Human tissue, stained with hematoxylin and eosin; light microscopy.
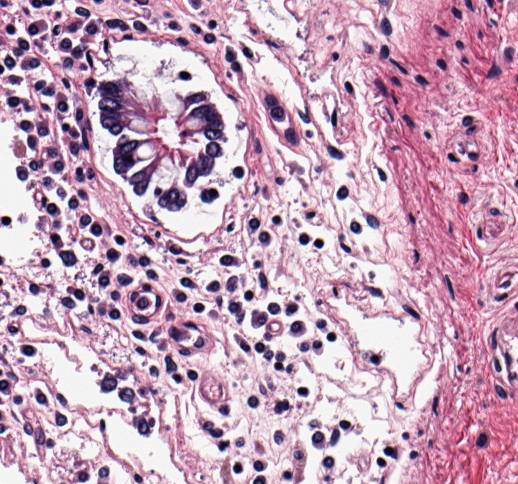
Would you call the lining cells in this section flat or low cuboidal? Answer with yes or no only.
No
